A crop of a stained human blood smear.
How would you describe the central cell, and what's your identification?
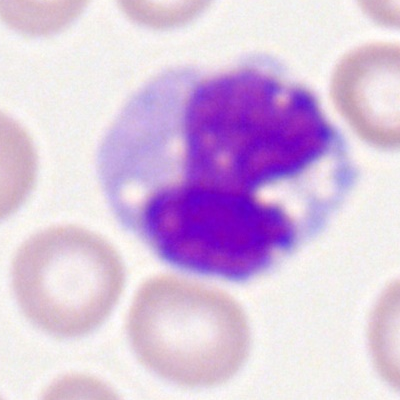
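Point one, shape: the outline is roughly round. Point two, nucleus: folded into two broad lobes, an upper and a lower, with chromatin staining deep purple. Point three, cytoplasm: a few small clear spots lie next to the nucleus. Name: monocyte.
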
